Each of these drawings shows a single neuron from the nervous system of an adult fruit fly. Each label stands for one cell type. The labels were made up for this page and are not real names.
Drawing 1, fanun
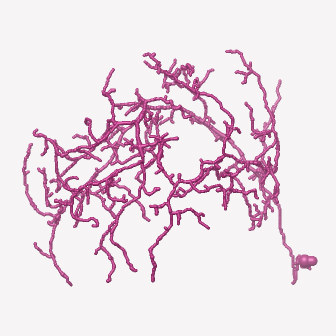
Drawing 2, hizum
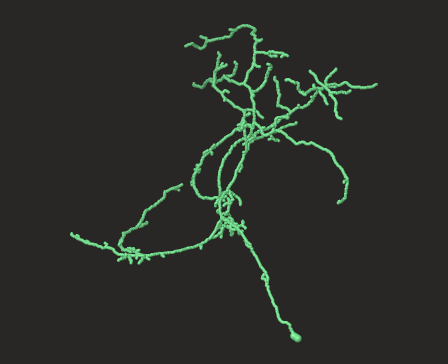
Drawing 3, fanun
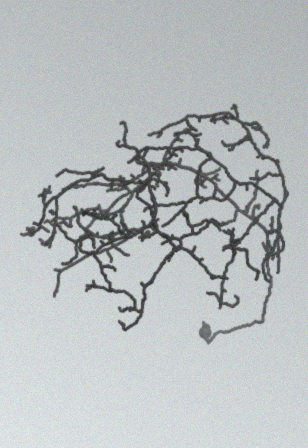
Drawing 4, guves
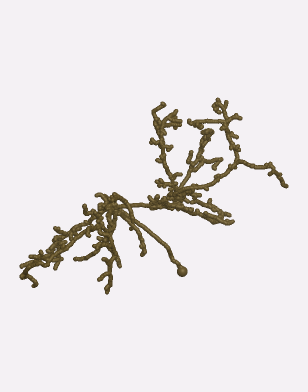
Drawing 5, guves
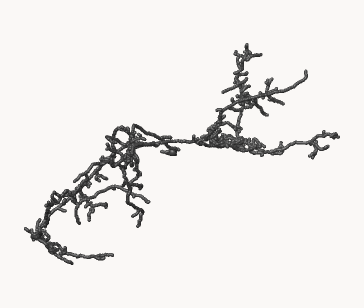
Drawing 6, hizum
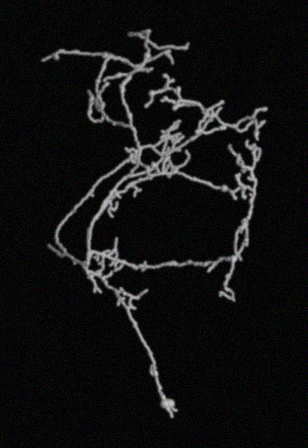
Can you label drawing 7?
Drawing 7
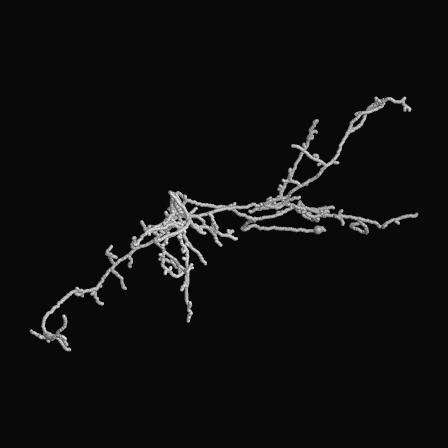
guves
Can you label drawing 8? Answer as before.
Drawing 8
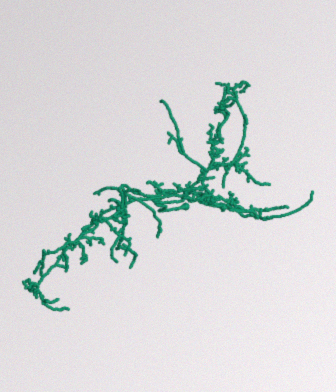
guves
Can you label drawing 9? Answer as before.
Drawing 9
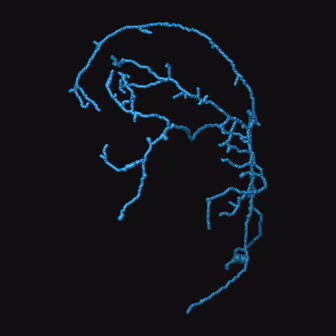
fanun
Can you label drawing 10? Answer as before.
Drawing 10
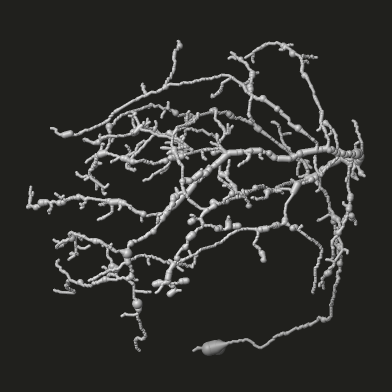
fanun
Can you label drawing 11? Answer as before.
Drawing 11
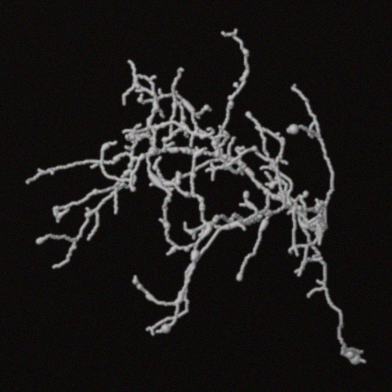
fanun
